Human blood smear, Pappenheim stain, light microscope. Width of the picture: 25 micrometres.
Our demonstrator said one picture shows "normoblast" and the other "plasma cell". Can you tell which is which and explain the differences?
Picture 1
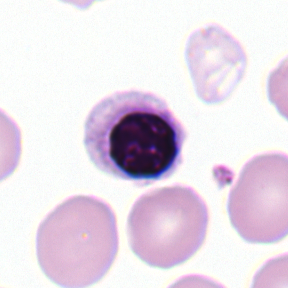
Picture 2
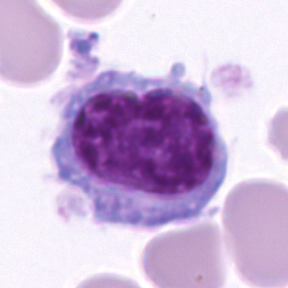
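Picture 1 shows a normoblast, and picture 2 shows a plasma cell. The normoblast is about 9 micrometres across, with a round outline whose edge is slightly fuzzy. The plasma cell has an irregular outline, with small bumps along its upper edge. Its nucleus is oval, about 13 by 9 micrometres, with a shallow notch in the middle of its upper edge.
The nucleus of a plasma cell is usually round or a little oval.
No nucleoli can be seen in the nucleus of the normoblast, and no distinct nucleoli are visible in that of the plasma cell. The normoblast's cytoplasm has a faint, fine granular texture, with no coarse coloured granules and no vacuoles, while the plasma cell's cytoplasm shows no distinct granules. A small purple object lies beside each cell: in picture 1 a fragment just to the lower right, separate from the normoblast, and in picture 2 a platelet clump just beyond the upper left edge of the plasma cell.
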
